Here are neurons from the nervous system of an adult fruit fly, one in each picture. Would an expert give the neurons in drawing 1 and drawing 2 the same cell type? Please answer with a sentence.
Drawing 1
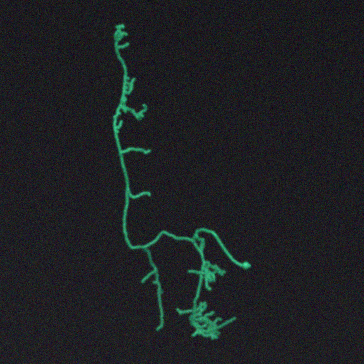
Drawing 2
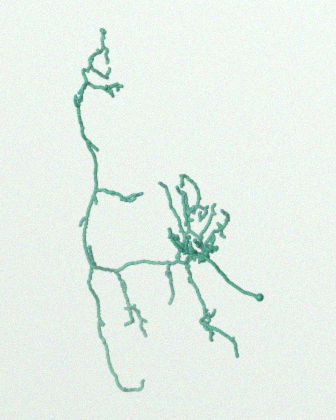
They are of the same cell type.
